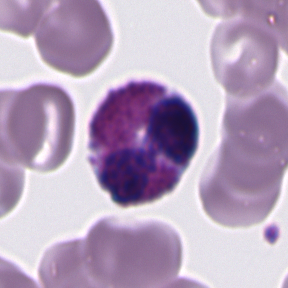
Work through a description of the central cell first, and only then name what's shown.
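Let me start with the nucleus: it seems to be split into separate dark lobes, one over on the right and another at the lower left. Looking inside those lobes, I can't make out any nucleoli. The cytoplasm is densely packed with coarse granules, and I find no vacuoles among them. So this is an eosinophil.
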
